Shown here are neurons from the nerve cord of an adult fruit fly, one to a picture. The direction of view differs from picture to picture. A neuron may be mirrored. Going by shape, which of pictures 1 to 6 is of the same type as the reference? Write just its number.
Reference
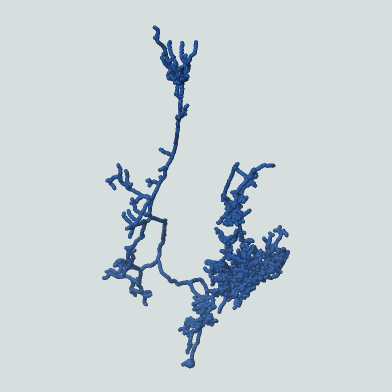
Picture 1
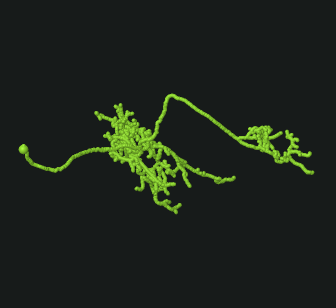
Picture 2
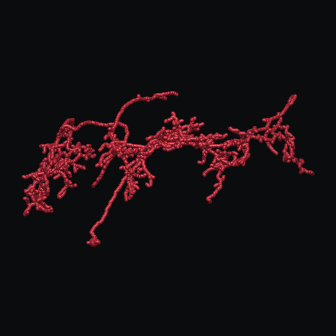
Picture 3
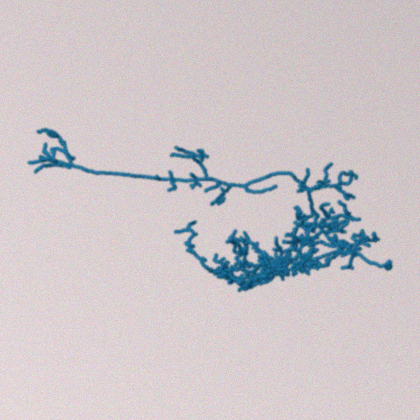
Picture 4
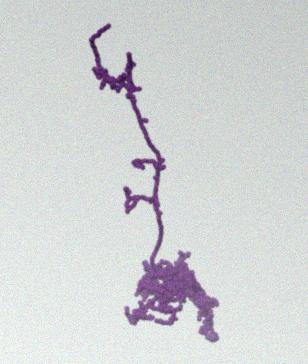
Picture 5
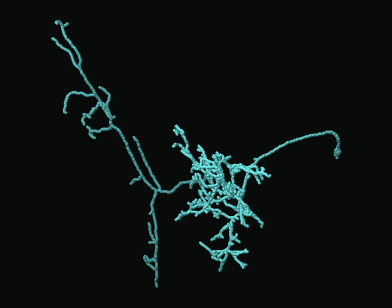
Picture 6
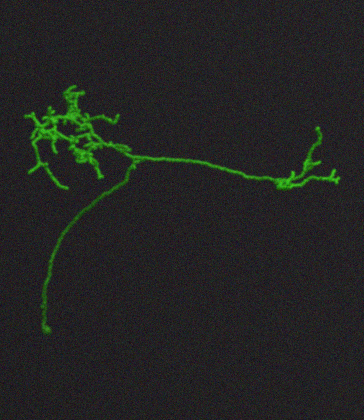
3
